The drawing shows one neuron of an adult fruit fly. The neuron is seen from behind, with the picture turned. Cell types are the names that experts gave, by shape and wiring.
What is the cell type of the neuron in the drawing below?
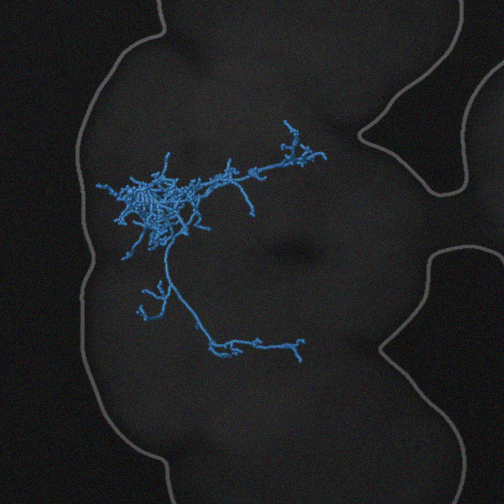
SMP371_a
